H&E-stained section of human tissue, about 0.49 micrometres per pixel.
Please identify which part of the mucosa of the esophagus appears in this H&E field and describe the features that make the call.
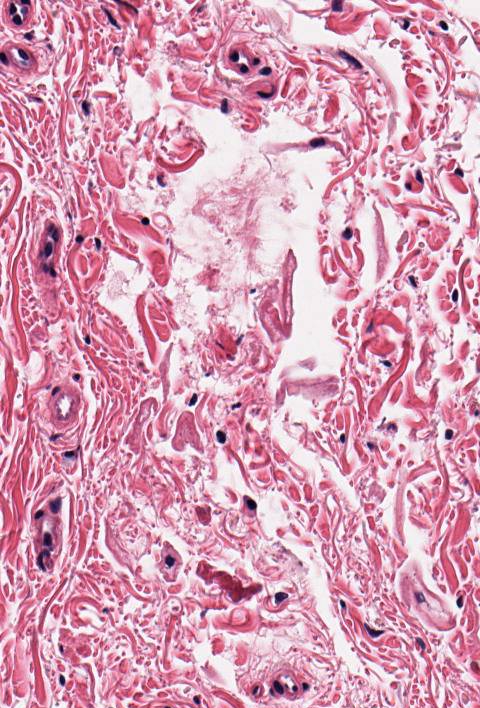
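This is loose connective tissue: the whole field consists of collagen bundles, with no epithelium anywhere. On the left the pink bundles are wavy and run mainly up and down. In the upper middle they lie loosely around a pale zone of faint, wispy pink material. Cells are sparse, appearing as scattered small dark oval or spindle nuclei between the bundles.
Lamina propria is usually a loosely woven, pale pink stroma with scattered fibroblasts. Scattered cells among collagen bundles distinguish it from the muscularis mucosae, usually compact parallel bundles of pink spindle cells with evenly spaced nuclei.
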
